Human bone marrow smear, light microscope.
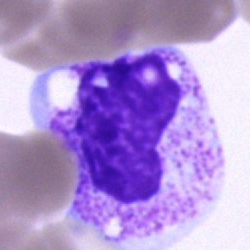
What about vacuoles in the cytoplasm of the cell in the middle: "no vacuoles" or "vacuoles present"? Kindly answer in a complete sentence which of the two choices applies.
One or more clear vacuoles can be seen in its cytoplasm.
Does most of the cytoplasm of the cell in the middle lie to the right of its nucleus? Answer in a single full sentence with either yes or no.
Yes, to the right of the nucleus lies most of the cytoplasm.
